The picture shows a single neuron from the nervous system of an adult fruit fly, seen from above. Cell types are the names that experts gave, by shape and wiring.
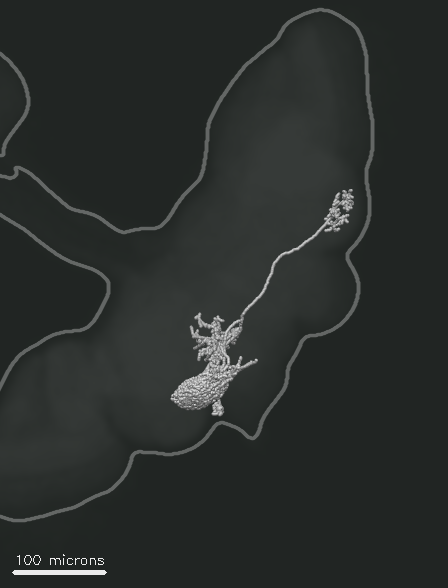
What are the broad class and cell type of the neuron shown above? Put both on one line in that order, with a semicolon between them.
central-brain intrinsic neuron; AOTU041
